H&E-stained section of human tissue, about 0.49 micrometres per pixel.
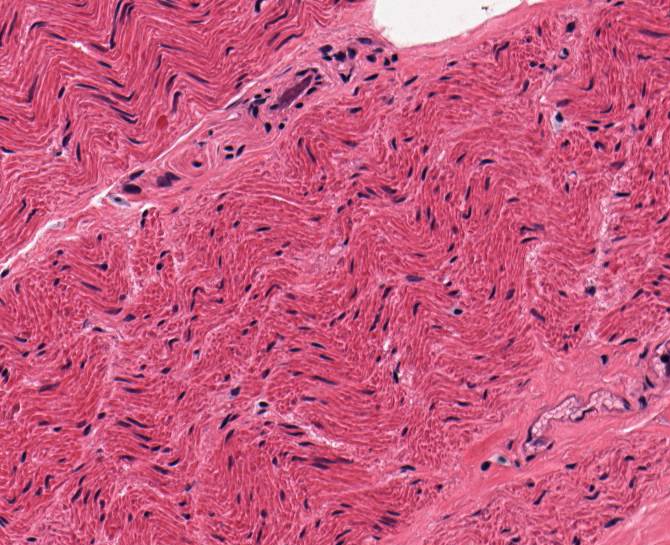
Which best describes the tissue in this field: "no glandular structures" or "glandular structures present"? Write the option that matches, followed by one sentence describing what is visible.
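No glandular structures. No epithelium, glands or fat cells are present anywhere in the field.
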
